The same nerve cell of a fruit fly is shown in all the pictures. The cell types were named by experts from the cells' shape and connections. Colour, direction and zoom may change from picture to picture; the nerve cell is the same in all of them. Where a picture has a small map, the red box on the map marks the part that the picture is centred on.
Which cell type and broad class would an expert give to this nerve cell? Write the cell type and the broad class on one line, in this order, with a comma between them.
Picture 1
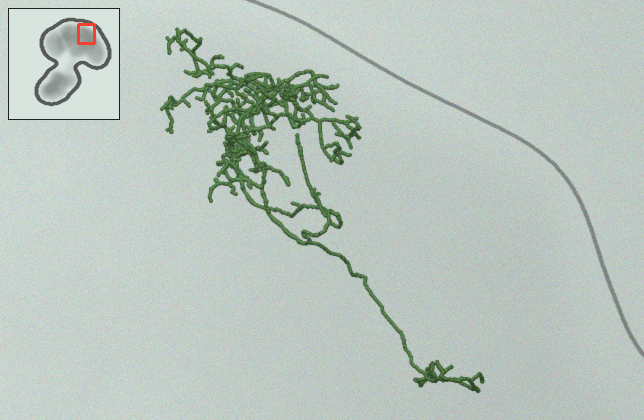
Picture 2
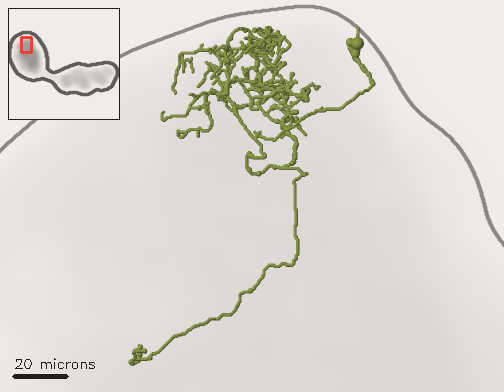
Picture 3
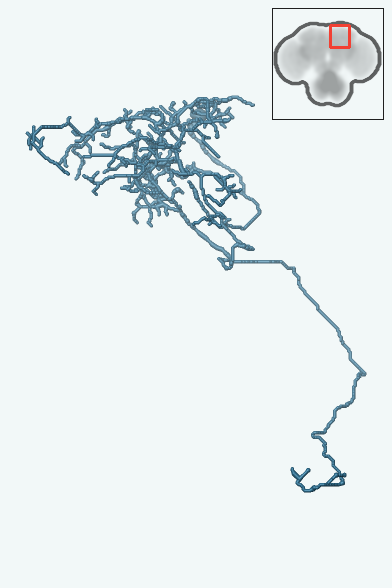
CB0024, central-brain intrinsic neuron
